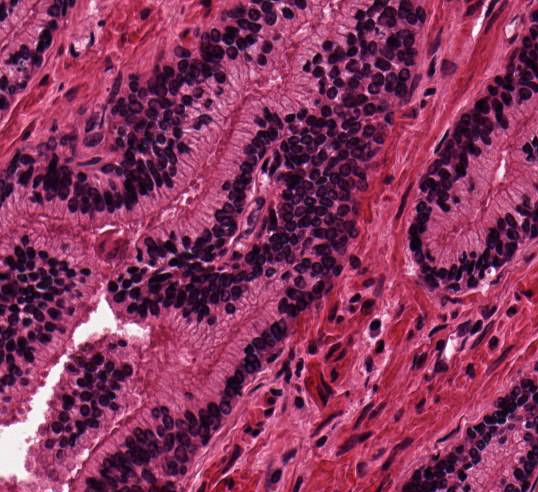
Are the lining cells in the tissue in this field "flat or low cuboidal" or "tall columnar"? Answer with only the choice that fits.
Tall columnar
